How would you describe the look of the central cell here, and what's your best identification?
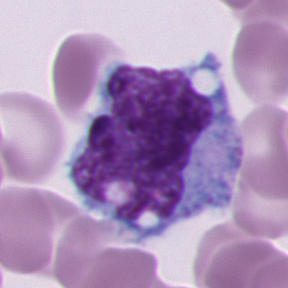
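The outline is irregular, bearing a small pointed cytoplasmic projection at the upper right. The nucleus occupies most of the cell and is positioned toward the left. Its chromatin is dark purple and unevenly stained, with lighter gaps between denser strands. Several clear round vacuoles are present, one of them at the upper right edge of the nucleus. The cell is a monocyte.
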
